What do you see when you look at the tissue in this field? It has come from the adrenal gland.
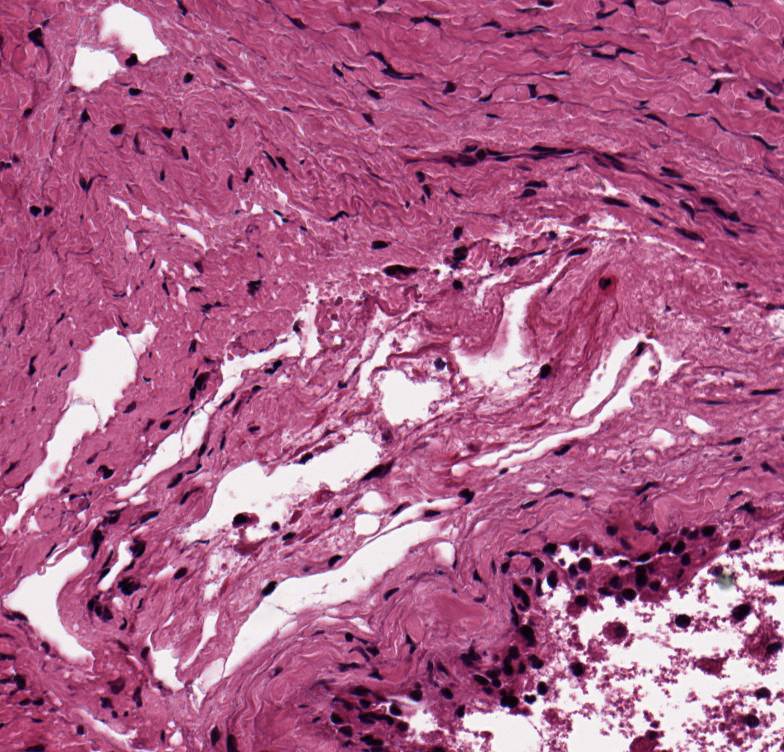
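Let's start with the bulk of the field: dense pink collagenous stroma built of wavy fibre bundles. Look between those fibres and you'll find sparse nuclei that are small, dark, elongated and spindle-shaped. Notice that in the upper part the fibres run roughly horizontally. Now move down to the lower right corner, where a cluster of small, round, dark nuclei sits.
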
